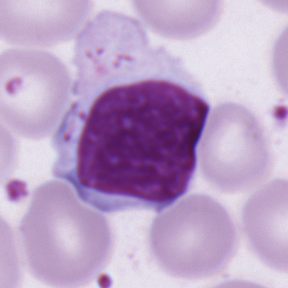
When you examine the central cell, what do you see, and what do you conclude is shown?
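Nucleus: roughly square, with blunt angular corners. Most of the cytoplasm sits above and to the left of the nucleus. A few small reddish granules lie in it above the nucleus. The outline is irregular, with a broad pale flap extending upward. This is a large granular lymphocyte.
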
